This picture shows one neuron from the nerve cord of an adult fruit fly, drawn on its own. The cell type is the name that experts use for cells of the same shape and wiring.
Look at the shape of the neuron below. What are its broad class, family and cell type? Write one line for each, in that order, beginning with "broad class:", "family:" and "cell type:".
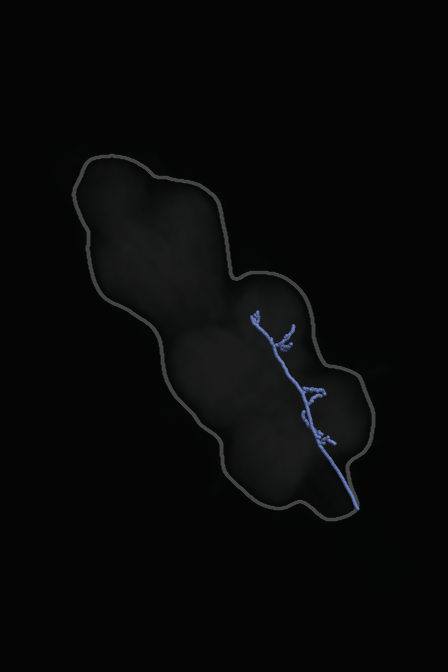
broad class: descending neuron
family: hemilineage LB3
cell type: DNge043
